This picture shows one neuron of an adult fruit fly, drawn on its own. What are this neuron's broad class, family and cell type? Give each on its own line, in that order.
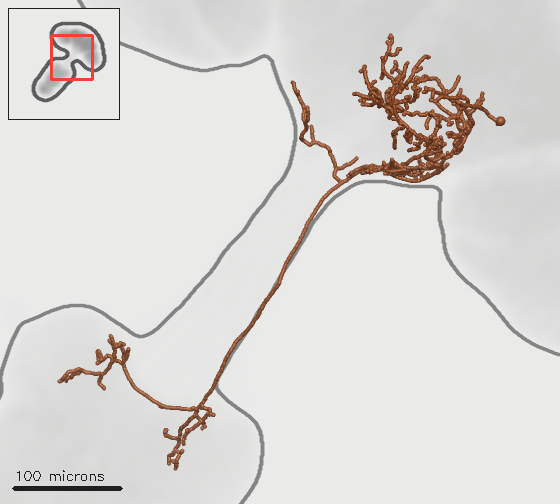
descending neuron
DNge
DNge002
